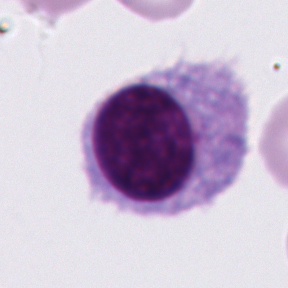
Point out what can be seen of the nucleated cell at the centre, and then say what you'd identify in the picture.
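Border ragged and irregular, not smooth. Fine hair-like projections stick out from the surface, most obvious along the top edge. No distinct nucleoli visible in the nucleus. Cytoplasm pale bluish-lilac. Name: hairy cell.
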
